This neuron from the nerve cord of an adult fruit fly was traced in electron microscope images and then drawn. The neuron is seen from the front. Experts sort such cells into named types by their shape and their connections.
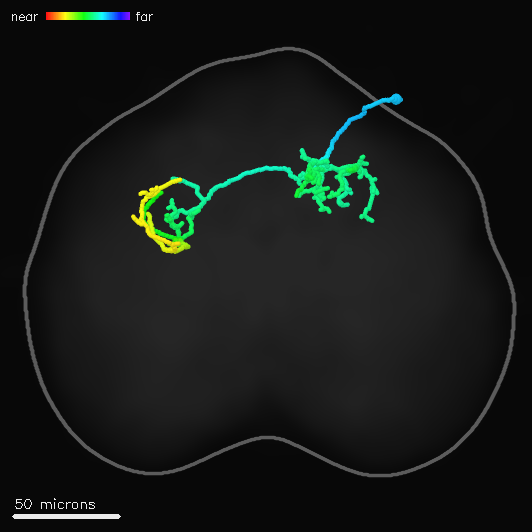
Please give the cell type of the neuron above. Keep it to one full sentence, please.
Belonging to the cell type IN07B087 is this neuron.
